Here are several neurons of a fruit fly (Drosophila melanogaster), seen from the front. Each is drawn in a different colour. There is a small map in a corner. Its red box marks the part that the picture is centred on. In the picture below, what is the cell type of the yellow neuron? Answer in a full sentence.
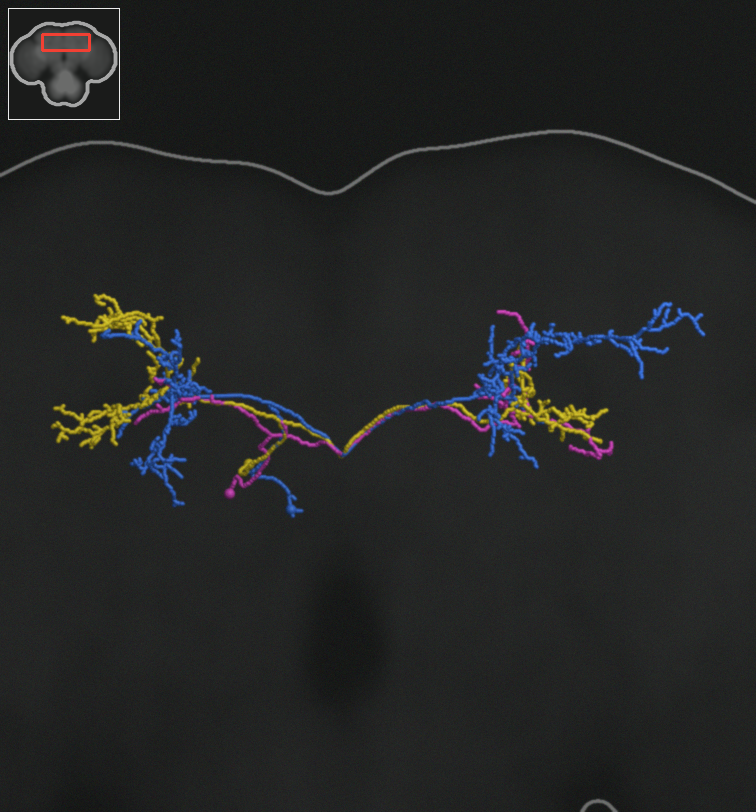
The cell type is CL353.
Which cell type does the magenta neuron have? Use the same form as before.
The cell type is CB2229.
